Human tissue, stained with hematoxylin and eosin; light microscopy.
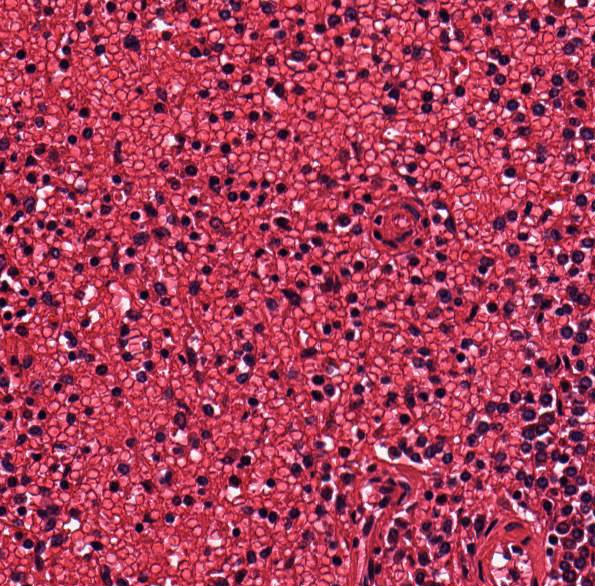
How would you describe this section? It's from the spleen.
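In the lower right corner, curving bands of pink fibrous tissue carrying elongated nuclei sweep through the field. Nowhere in the field is there epithelium or any gland. Fat cells are likewise absent.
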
